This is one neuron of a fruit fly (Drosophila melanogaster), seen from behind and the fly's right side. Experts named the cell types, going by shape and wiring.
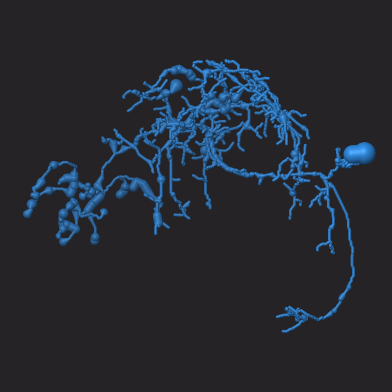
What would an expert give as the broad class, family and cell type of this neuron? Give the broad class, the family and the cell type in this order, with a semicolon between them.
nerve-cord intrinsic neuron; hemilineage 06A; IN06A066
